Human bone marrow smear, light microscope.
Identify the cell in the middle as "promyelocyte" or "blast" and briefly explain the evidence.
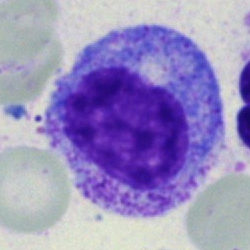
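Call it promyelocyte rather than blast. Deciding point: purple granules scattered through the blue cytoplasm, most crowded in its lower part.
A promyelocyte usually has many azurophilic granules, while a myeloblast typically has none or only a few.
Otherwise: nucleus off-centre toward the left, and a pale, nearly clear zone in the cytoplasm just above and to the right of it.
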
